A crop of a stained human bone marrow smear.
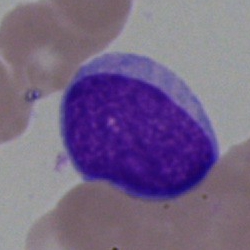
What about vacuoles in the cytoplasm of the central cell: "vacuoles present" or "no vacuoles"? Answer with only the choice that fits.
No vacuoles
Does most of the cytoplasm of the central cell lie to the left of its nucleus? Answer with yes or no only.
No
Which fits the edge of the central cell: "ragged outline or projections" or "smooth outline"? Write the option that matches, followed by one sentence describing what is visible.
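Smooth outline. The cell has a smooth, rounded oval outline.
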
